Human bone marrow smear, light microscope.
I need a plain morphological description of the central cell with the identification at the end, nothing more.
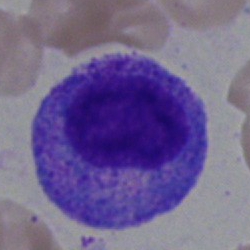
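Notice the cytoplasm: it is filled with fine purple granules, and it broadens into a wide band beneath the nucleus. You won't find clear vacuoles in it, nor distinct nucleoli in the nucleus. This is a myelocyte.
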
